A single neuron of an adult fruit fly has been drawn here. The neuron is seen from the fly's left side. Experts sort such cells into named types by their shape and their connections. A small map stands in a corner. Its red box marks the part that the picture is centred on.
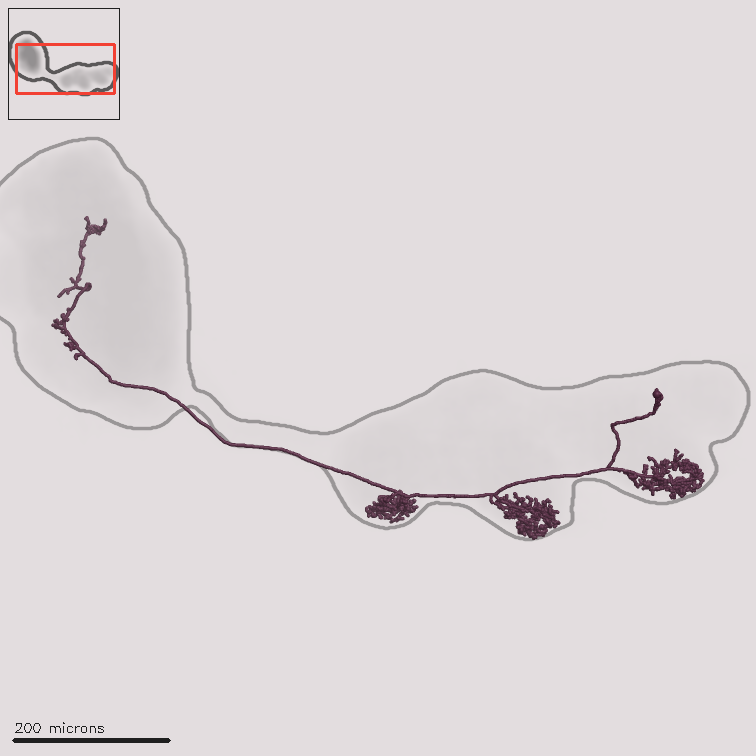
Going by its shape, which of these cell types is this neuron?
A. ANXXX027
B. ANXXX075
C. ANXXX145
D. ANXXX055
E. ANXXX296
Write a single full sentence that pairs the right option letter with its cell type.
Regarding cell type, the neuron matches ANXXX075, option B.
